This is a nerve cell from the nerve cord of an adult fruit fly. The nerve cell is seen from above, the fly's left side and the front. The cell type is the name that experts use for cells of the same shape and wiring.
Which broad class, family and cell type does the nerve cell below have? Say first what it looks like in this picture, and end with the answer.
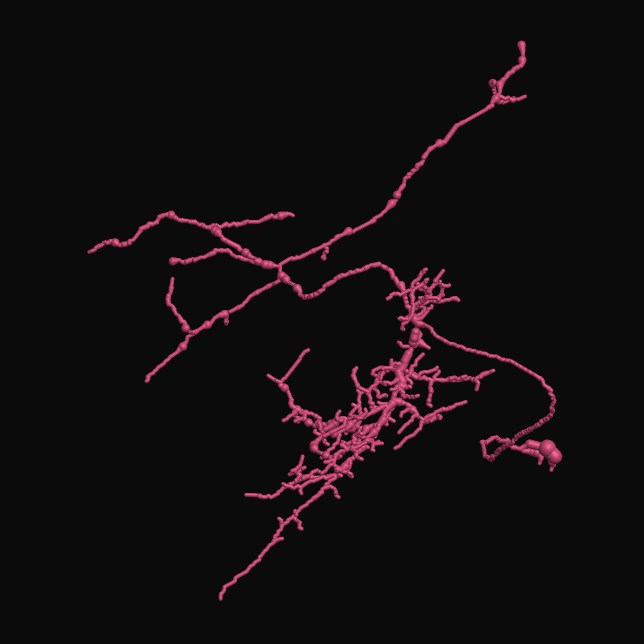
Dozens of branch ends can be seen. In this view it is about as wide as it is tall. This is a nerve-cord intrinsic neuron. Its family is hemilineage 06A. Its cell type is IN06A085.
